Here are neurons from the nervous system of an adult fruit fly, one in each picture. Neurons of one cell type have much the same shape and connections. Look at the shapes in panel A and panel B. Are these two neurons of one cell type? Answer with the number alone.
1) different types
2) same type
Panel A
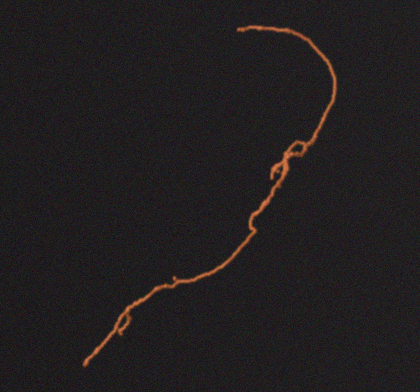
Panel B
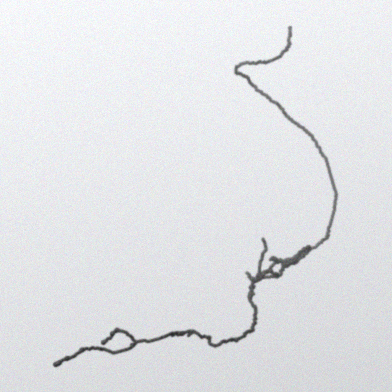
2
